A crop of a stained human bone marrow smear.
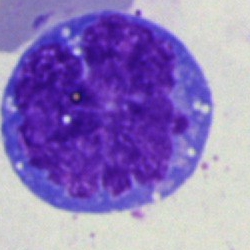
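Monocyte, the central cell of the marrow smear. Its outline looks round and smooth, and the nucleus seems to fill most of the cell. I see dark purple, coarsely clumped chromatin, and no granules are visible in the cytoplasm.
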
